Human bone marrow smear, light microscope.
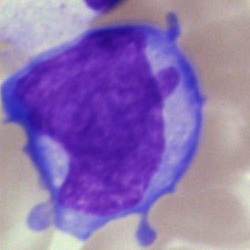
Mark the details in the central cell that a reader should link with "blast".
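Start with the nucleus of this blast: it is large and fills most of the cell.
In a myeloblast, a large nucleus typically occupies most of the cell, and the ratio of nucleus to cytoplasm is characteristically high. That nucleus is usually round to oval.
So the size fits well, but the shape here does not, because this nucleus is irregular.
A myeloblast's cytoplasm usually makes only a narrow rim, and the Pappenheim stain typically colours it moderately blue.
The cytoplasm you see is blue, which fits, and it is darkest along the outer rim of the cell. Next, the chromatin is finely granular and purple, without coarse dark clumps. Last, notice the small rounded knob-like blebs jutting from the surface, two of them along the lower edge.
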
